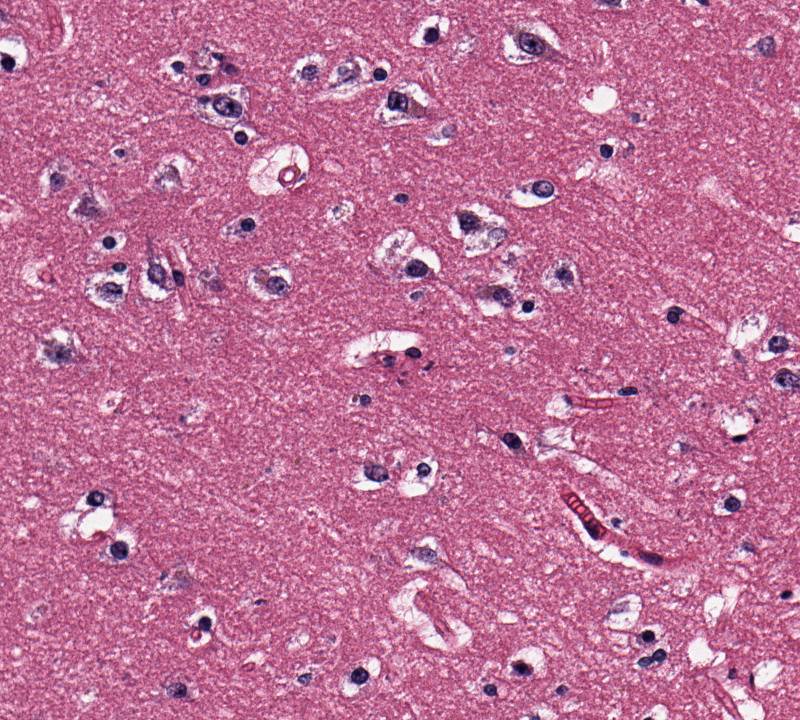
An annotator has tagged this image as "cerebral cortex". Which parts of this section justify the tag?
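What goes with the cerebral cortex first: larger cells with pale, round, vesicular nuclei, each with a single prominent dark nucleolus, lie scattered through the field, most numerous in the upper half.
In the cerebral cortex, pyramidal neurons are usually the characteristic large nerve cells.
Between the cells lies a finely granular and fibrillary eosinophilic neuropil, and many small, round, dark-staining nuclei with scant visible cytoplasm are spread evenly throughout. What doesn't go with it: the cells lie singly in a uniform pink background, with no glandular, epithelial or layered arrangement.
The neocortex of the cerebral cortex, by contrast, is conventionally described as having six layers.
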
